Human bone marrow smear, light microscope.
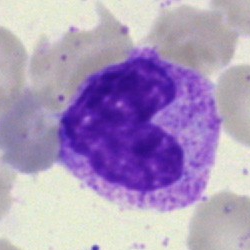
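Band neutrophil. Follow the nucleus of this roughly round middle cell: it is indented on its right side, giving it a kidney shape, and it sits toward the left, leaving more cytoplasm on the right. Its chromatin is dark purple and clumped.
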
